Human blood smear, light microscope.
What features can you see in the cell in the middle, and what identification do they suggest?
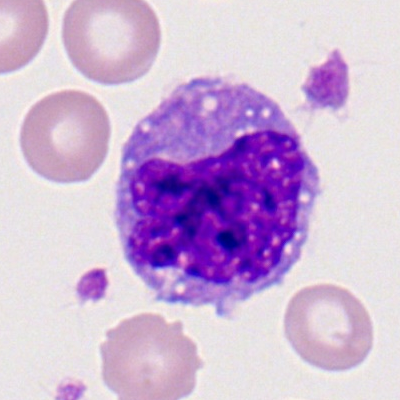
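First, the nucleus: irregular, with a shallow indentation along its upper border. Next, the cytoplasm: plentiful, pale grey-blue, fine and dusty in texture, with no large coarse granules. Last, several small clear vacuoles lie scattered in it, mostly near the cell edge. This is a monocyte.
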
